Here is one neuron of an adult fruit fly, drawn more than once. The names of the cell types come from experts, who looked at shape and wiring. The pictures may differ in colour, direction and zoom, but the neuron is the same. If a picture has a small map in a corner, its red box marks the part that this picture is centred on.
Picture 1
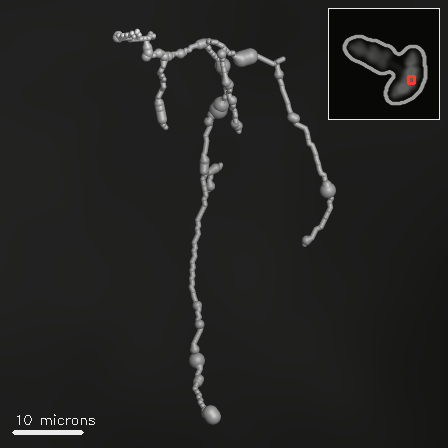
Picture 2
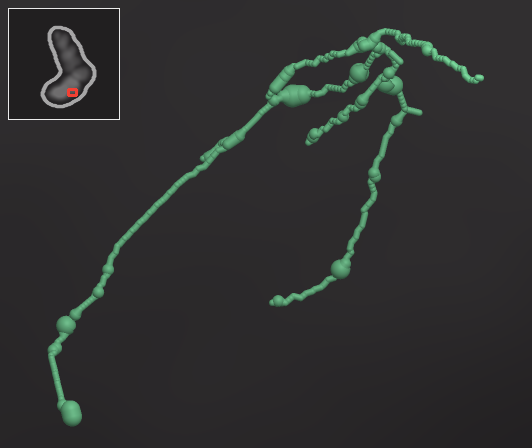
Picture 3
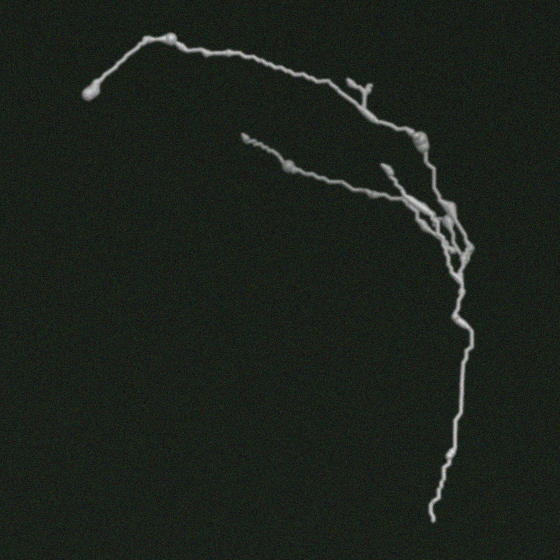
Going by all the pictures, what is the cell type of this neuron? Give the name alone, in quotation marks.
"LB2b"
